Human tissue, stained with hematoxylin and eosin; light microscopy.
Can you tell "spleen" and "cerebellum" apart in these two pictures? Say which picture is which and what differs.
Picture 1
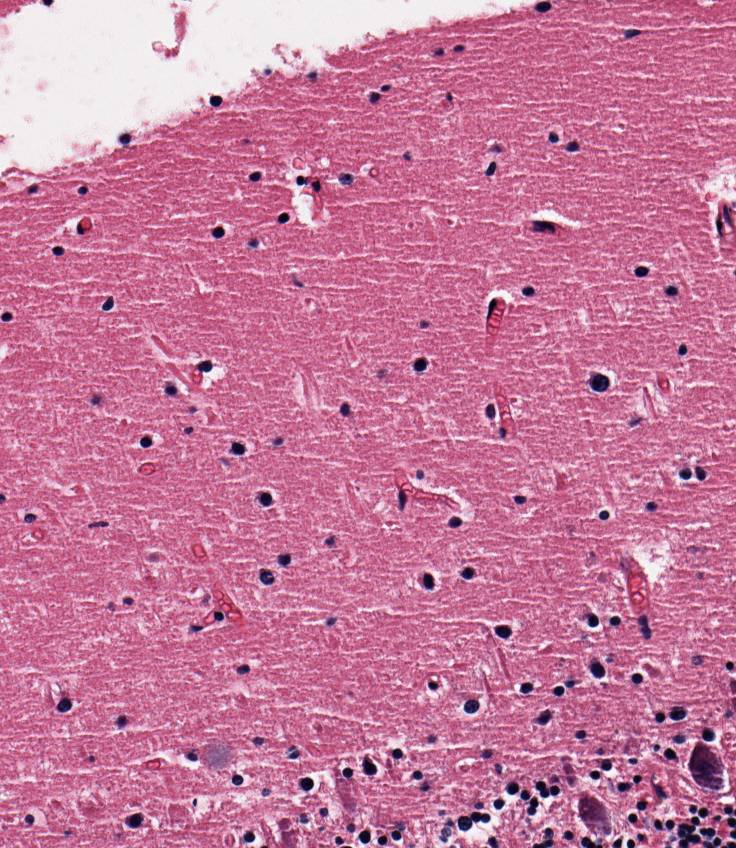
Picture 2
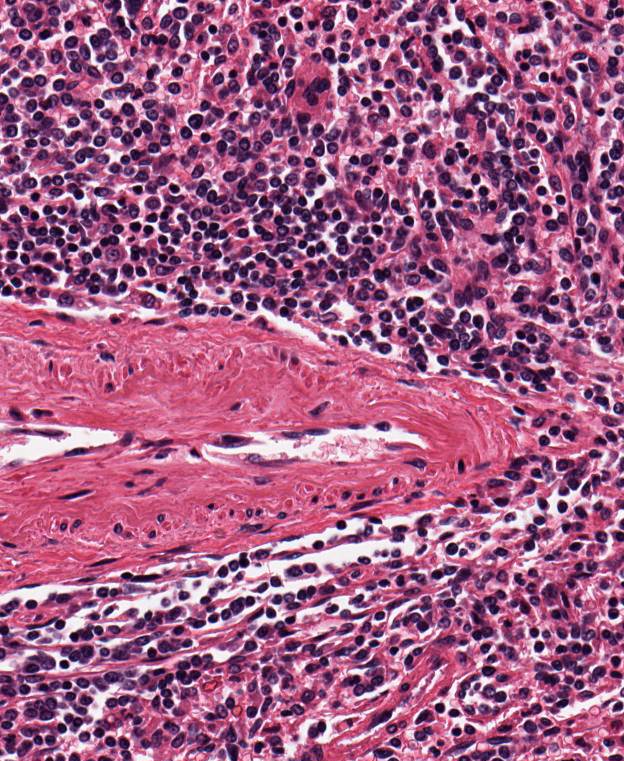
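Picture 1 is the cerebellum and picture 2 is the spleen. In the cerebellum, a broad, pale-pink, finely fibrillar layer with only scattered cells fills most of the field. At the lower right, a few large neurons with abundant cytoplasm sit at the border between the dense band and this pink layer. No epithelium or glands are present, and an empty white area lies beyond the tissue edge at the upper left. The spleen is filled with densely packed small round cells, most of them lymphocytes with small, round, dark nuclei and scant cytoplasm, lying above and below a single central vessel. This vessel has a thick, pink-staining wall with elongated nuclei along its length and runs horizontally from the left edge into the middle.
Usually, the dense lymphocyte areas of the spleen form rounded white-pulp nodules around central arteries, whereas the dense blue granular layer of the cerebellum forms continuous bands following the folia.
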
